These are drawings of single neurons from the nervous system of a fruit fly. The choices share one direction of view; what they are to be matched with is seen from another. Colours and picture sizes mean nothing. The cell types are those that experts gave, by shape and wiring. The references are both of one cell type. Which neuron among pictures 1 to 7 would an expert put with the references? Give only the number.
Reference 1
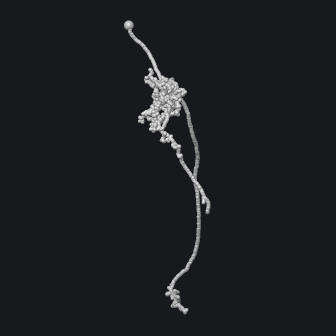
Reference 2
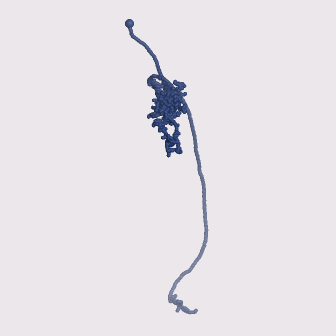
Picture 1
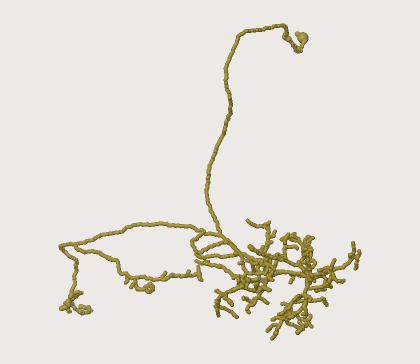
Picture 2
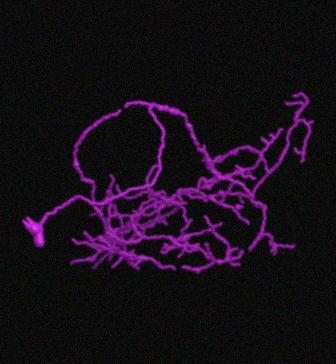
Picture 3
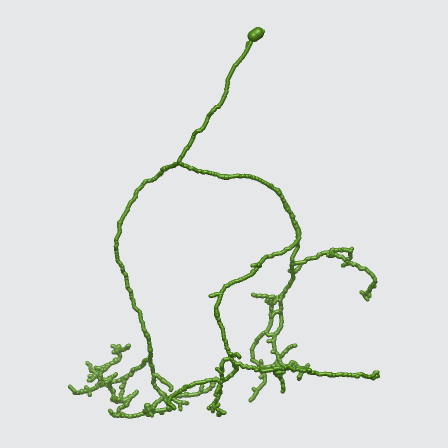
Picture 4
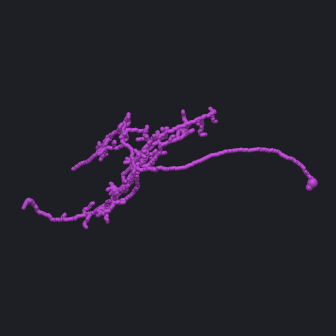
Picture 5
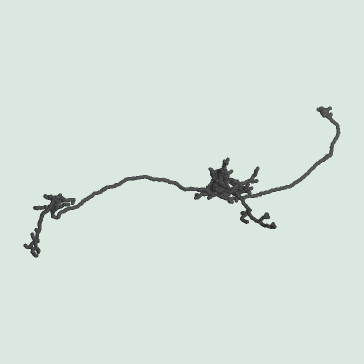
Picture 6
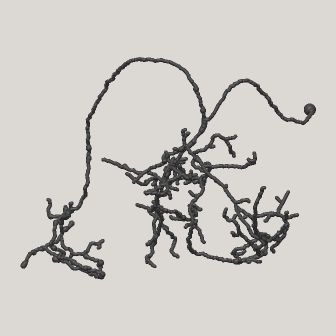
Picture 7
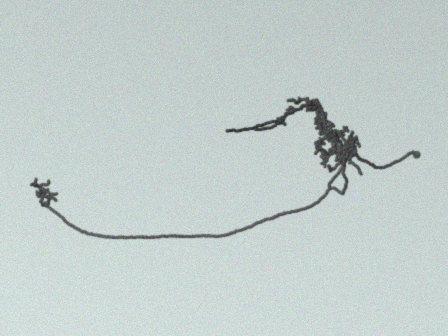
7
